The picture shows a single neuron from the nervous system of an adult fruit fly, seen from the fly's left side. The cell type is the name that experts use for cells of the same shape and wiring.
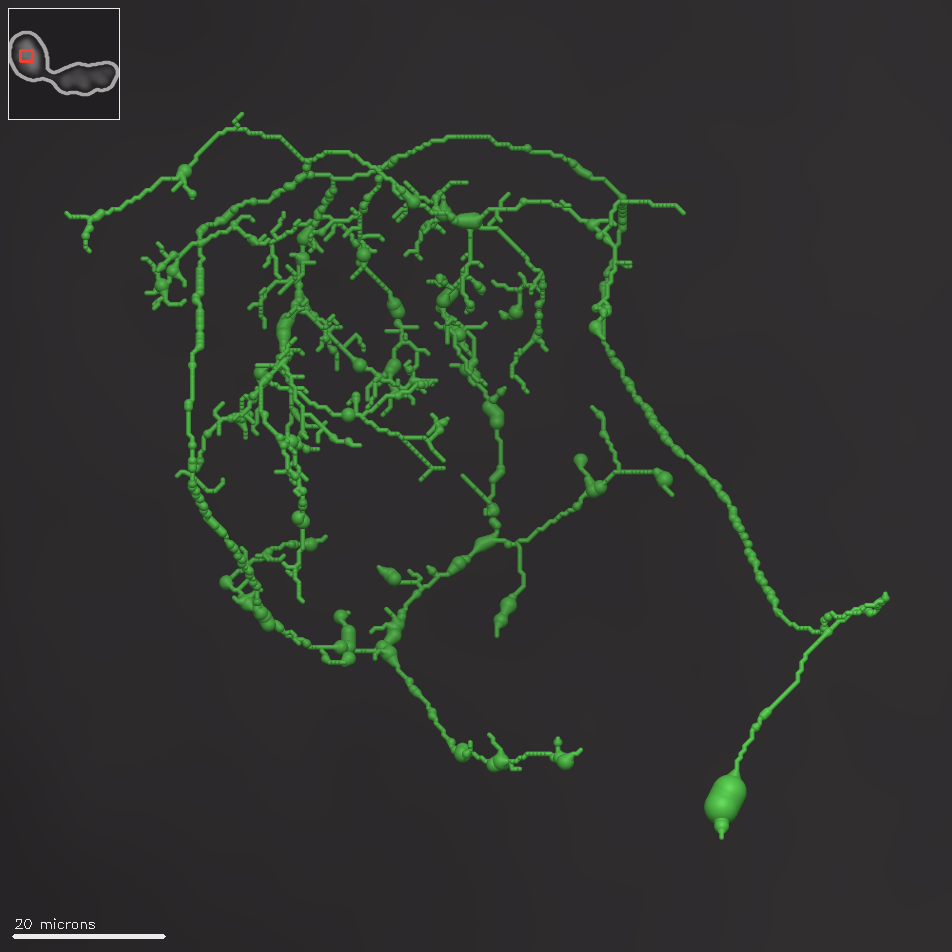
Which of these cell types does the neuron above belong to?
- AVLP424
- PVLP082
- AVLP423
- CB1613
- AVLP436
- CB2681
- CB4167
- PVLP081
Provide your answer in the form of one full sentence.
This neuron is of the type CB4167.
